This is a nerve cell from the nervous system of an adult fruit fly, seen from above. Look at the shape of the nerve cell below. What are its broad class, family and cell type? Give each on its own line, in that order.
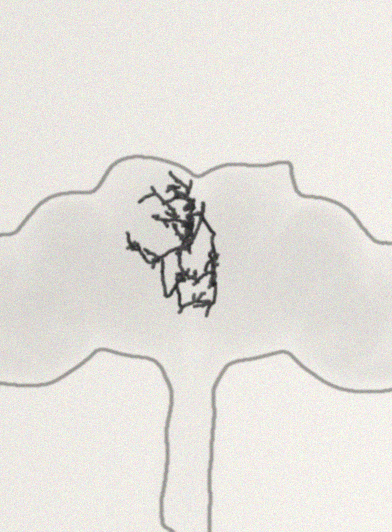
central-brain intrinsic neuron
hemilineage SMPpm1
SMP469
